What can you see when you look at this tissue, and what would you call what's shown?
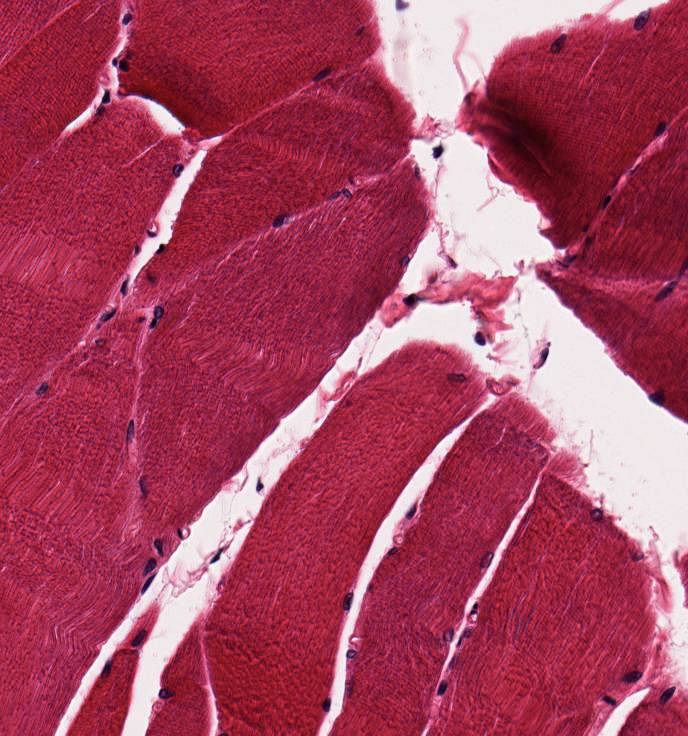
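Look first at the fibre cytoplasm: fine transverse striations run across it, best seen in the fibres on the left. The nuclei sit at the edges of the fibres, not in the centres, and they are small, dark and stretched along the fibre length. Between fibres there are only scant wisps of loose connective tissue, mostly in the gap near the upper centre. This is skeletal muscle.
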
